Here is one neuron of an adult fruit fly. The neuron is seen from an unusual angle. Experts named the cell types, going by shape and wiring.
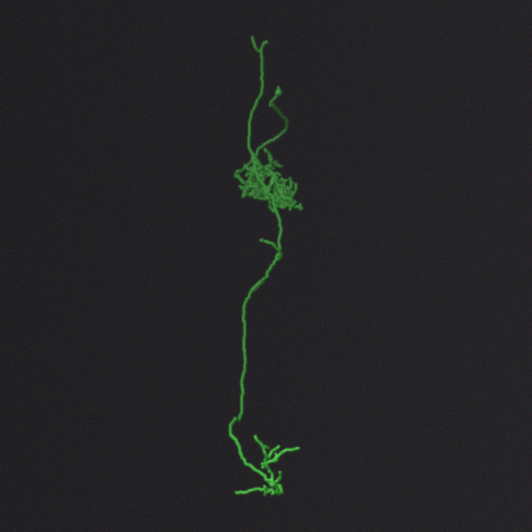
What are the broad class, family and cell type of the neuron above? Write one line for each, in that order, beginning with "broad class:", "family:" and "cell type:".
broad class: ascending neuron
family: hemilineage 01B
cell type: AN01B011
